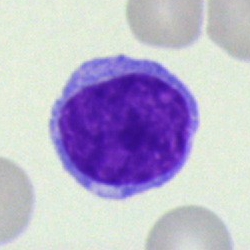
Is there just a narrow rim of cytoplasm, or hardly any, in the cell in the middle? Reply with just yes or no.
Yes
